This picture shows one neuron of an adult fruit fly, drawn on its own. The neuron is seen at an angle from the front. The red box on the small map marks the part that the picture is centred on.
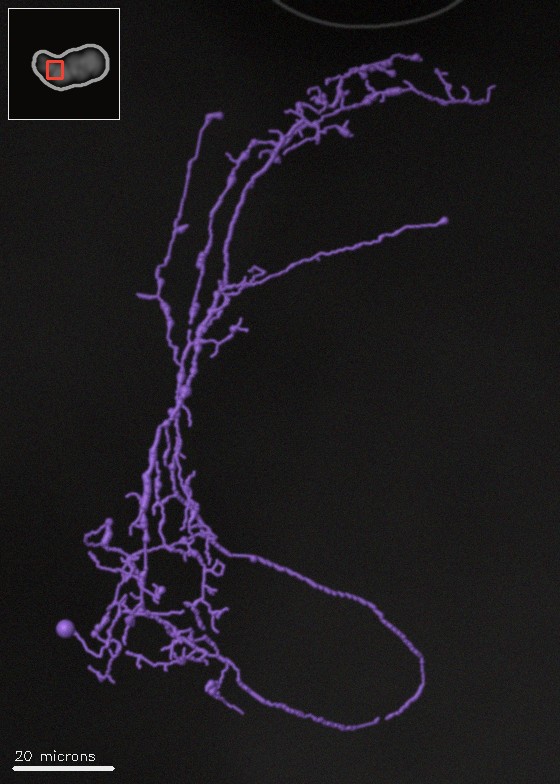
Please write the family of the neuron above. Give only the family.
hemilineage 17A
